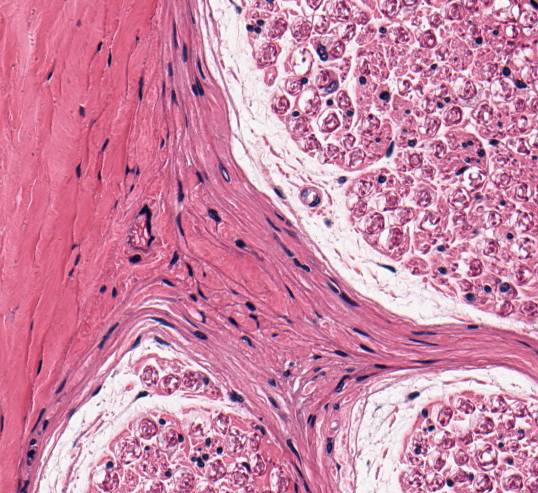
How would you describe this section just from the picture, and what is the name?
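Checked first are three rounded bundles, at the upper right, lower left and lower right, separated by fibrous tissue. Next, their contents: small round profiles cut across, many with a central pink dot in a pale ring. Then the dense collagen on the left, whose nuclei are sparse, thin and elongated. Last, a small blood vessel with dark nuclei in its wall, in the fibrous tissue left of the field centre. The section is tibial nerve.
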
